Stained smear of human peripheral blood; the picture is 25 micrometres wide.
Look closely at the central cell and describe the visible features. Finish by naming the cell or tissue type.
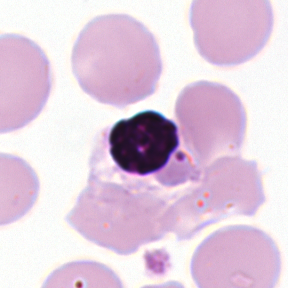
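Nuclear staining: very dark, almost black purple. Nucleoli: none visible. Outer edge of the cell: ragged and poorly defined. Just to the right of the nucleus: a small dark purple dot. Name: normoblast.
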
